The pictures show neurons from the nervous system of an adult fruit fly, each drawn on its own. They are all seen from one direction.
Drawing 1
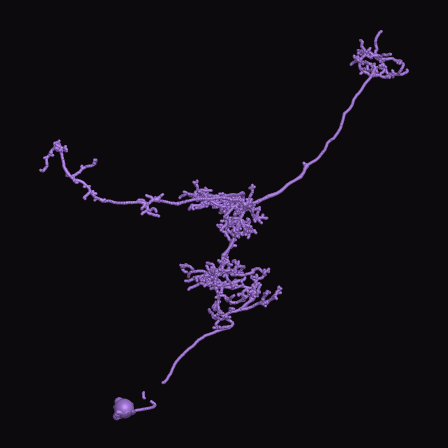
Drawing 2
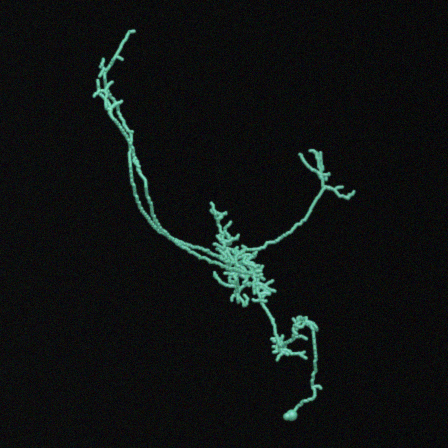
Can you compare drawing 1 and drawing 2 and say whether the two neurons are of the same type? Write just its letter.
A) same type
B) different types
A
